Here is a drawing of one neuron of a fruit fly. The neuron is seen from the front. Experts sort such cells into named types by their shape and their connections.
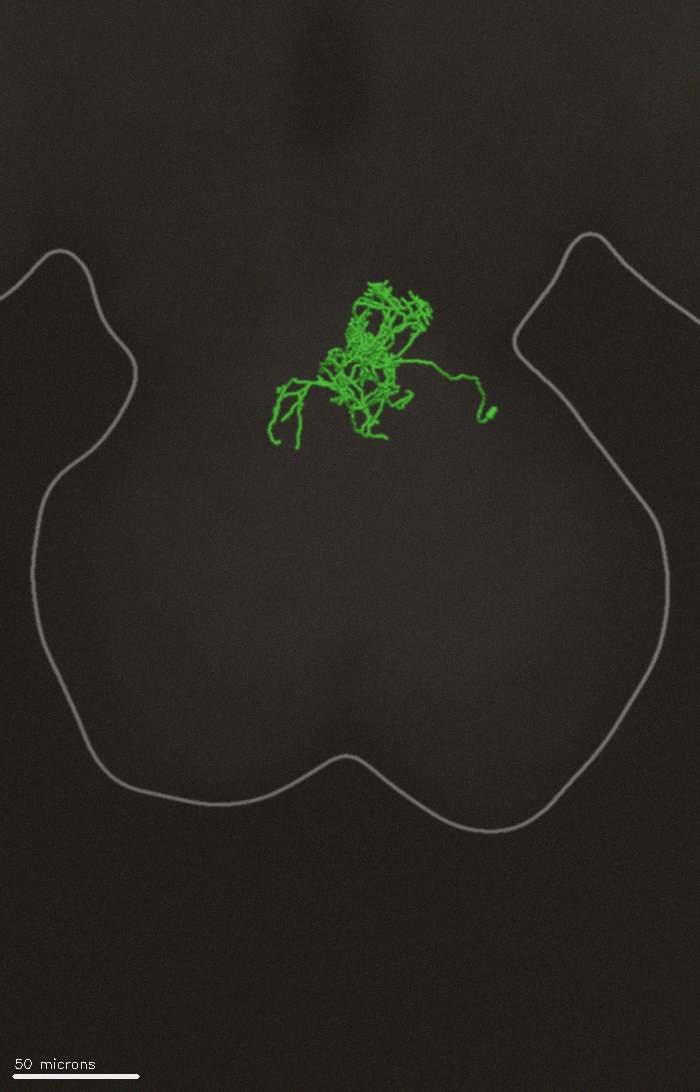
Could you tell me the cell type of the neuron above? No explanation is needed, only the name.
INXXX399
